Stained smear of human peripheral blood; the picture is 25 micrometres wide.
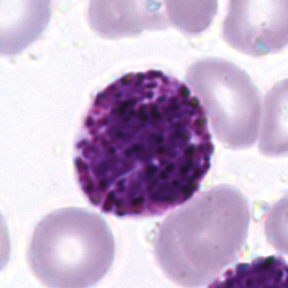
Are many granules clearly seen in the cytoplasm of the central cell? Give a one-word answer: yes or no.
Yes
